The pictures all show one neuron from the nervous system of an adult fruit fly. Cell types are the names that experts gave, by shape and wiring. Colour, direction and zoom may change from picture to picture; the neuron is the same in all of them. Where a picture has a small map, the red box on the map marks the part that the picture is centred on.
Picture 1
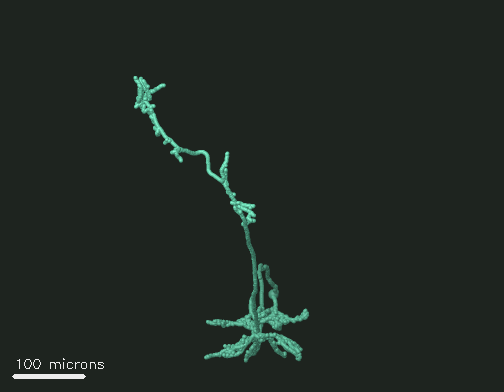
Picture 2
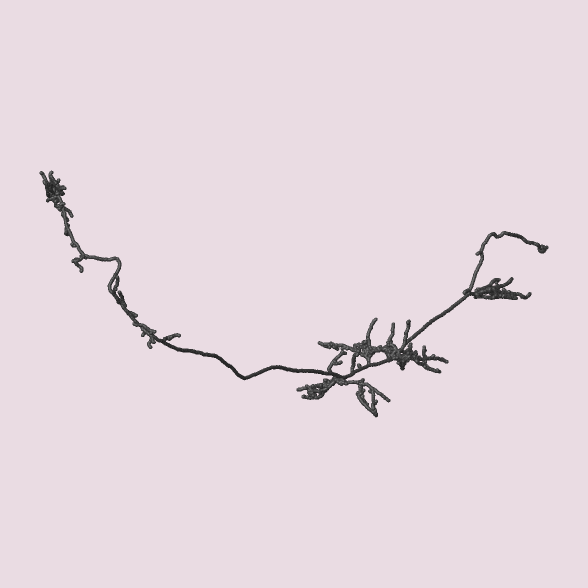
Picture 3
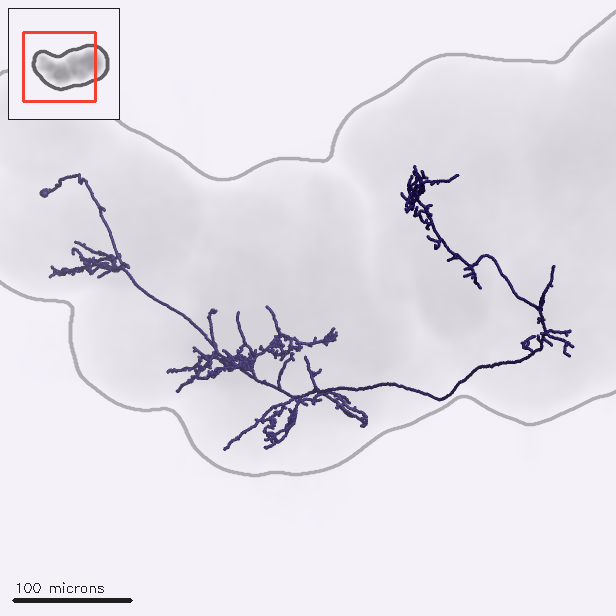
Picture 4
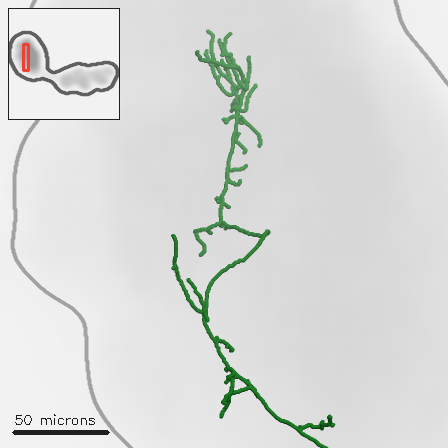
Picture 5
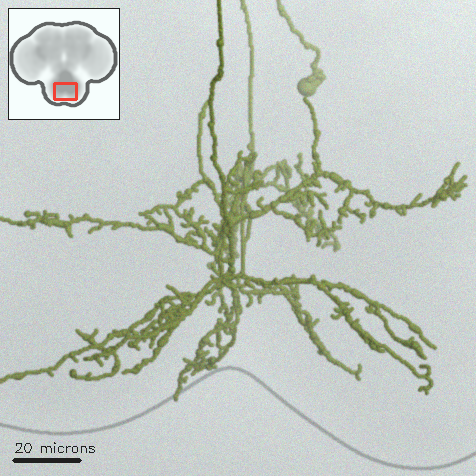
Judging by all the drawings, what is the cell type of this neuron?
ANXXX151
